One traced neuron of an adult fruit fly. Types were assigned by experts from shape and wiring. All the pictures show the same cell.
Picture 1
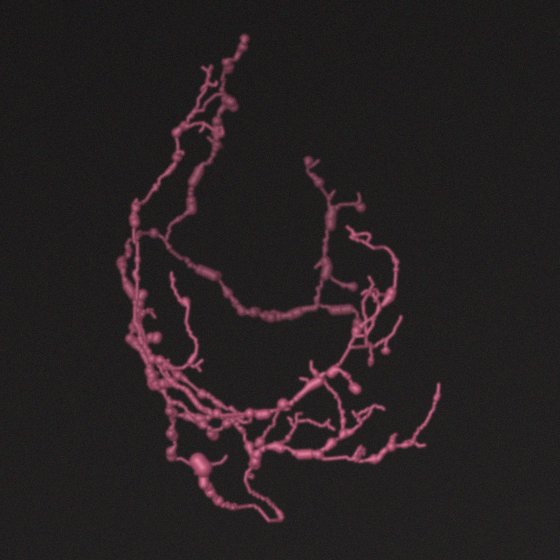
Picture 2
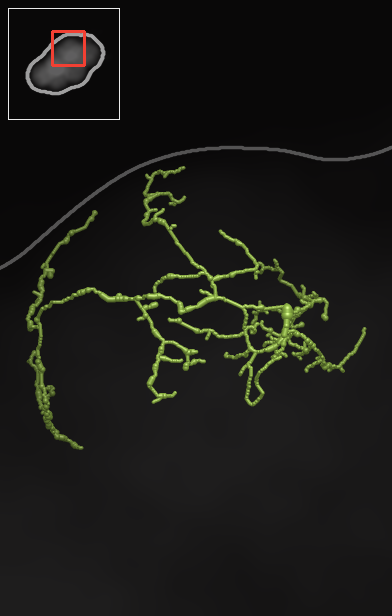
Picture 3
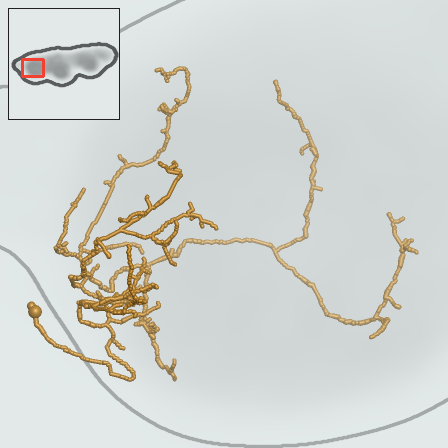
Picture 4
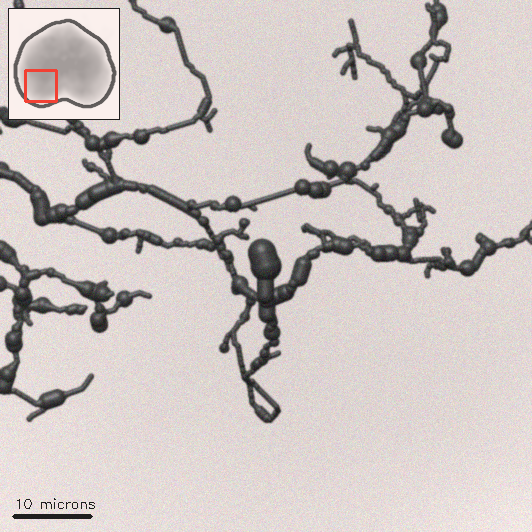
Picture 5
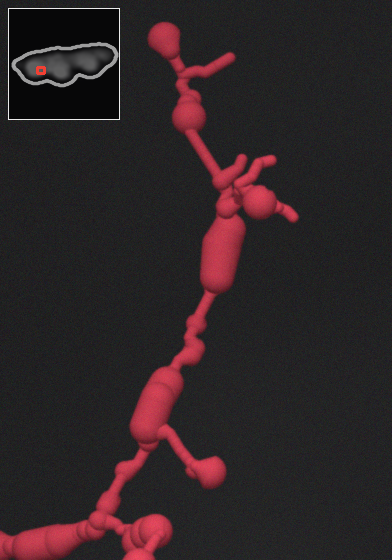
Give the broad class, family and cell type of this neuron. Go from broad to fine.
nerve-cord intrinsic neuron; hemilineage 13A; IN13A059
